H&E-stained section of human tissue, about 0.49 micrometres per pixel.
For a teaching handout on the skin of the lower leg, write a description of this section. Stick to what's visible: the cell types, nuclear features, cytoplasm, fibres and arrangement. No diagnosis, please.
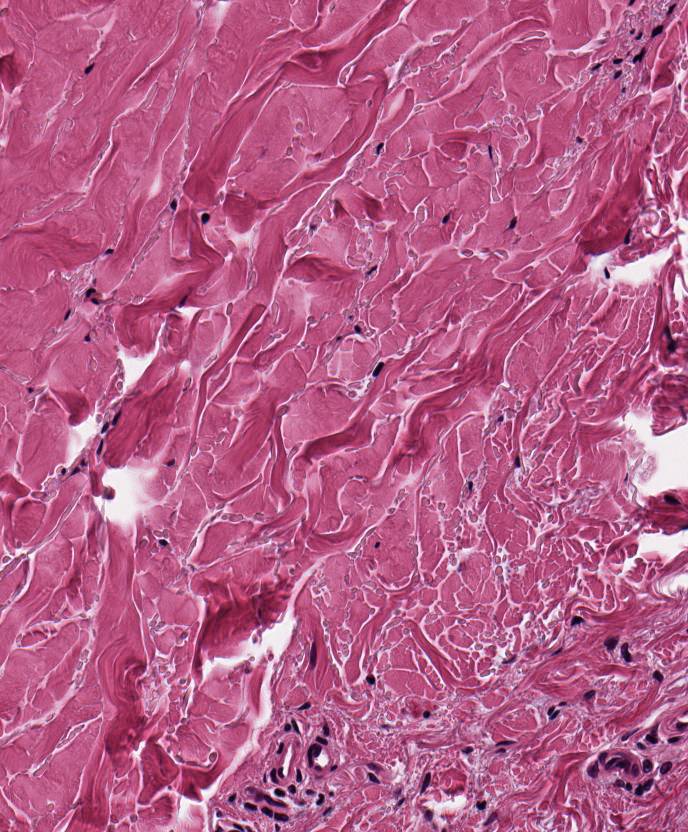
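First, the field: almost all of it is thick, wavy, eosinophilic collagen bundles. Second, cells: sparse, seen as scattered small, dark, elongated nuclei between the bundles. Third, texture: toward the lower middle and right the fibres are finer and more loosely arranged than in the upper left. Finally, adipocytes: none in the field.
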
